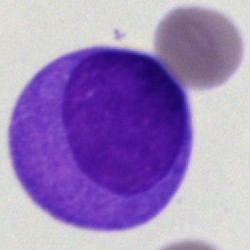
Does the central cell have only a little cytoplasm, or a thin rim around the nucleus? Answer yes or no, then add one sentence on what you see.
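No. The cytoplasm forms a broad crescent along the left and lower side of the cell.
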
